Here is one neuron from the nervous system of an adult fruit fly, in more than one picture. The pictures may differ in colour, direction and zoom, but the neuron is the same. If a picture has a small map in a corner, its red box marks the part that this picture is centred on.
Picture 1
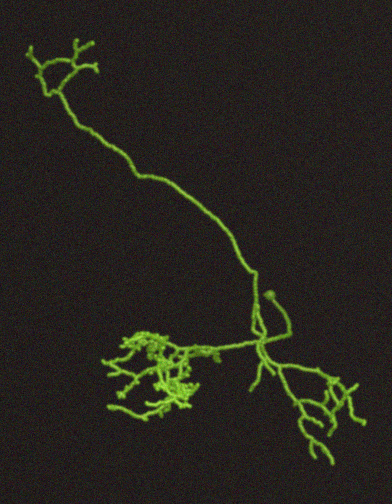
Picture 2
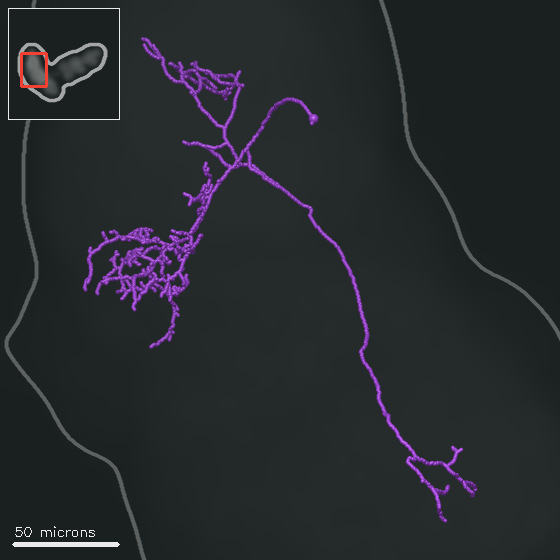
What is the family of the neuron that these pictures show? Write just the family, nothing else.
hemilineage SMPp&v1_posterior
